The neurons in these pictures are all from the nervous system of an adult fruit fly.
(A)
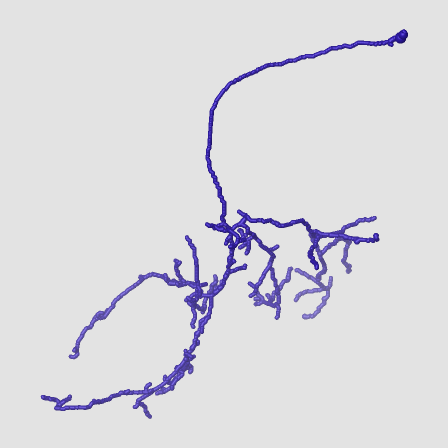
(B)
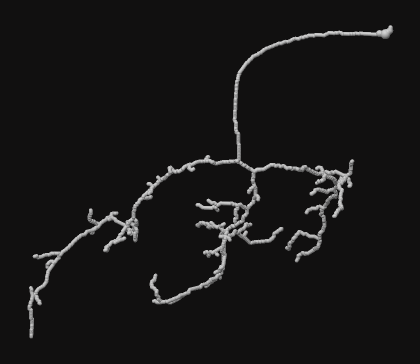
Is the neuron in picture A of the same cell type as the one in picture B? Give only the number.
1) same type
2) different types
2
